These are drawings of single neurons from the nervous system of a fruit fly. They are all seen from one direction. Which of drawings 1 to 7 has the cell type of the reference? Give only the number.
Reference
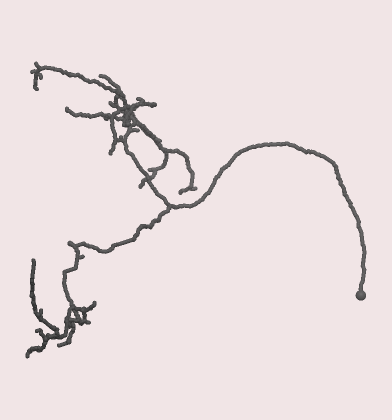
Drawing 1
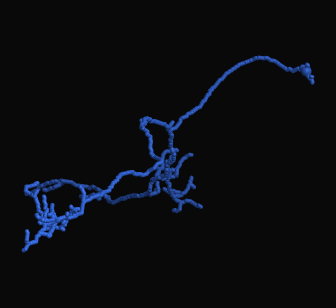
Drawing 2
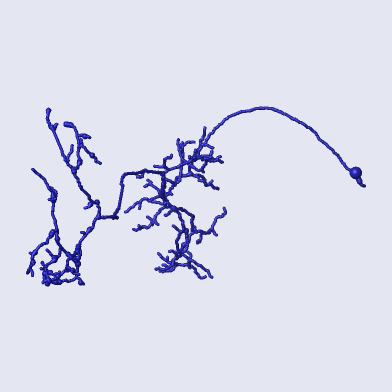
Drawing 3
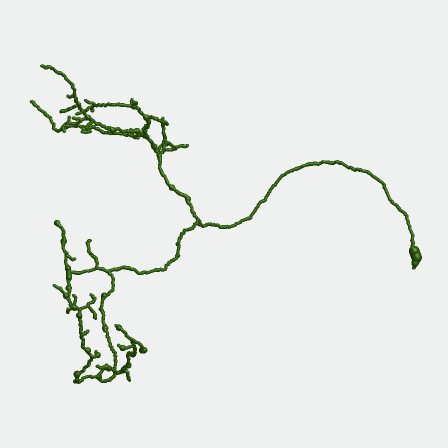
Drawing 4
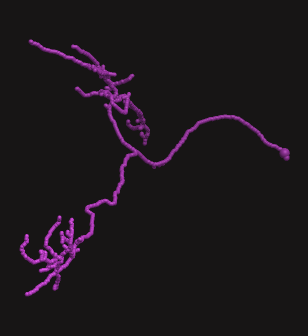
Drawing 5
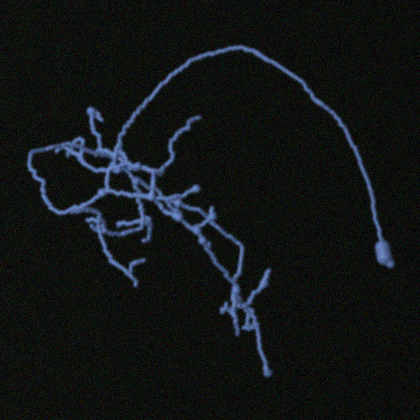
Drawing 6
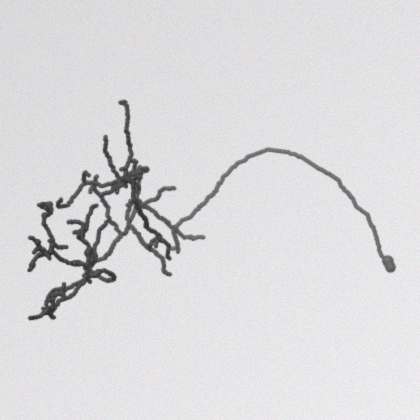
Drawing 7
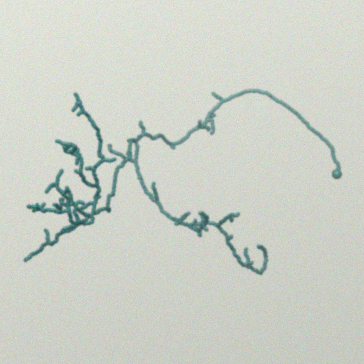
3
